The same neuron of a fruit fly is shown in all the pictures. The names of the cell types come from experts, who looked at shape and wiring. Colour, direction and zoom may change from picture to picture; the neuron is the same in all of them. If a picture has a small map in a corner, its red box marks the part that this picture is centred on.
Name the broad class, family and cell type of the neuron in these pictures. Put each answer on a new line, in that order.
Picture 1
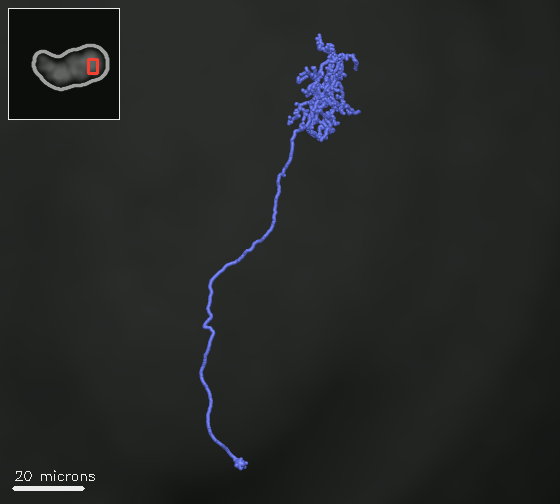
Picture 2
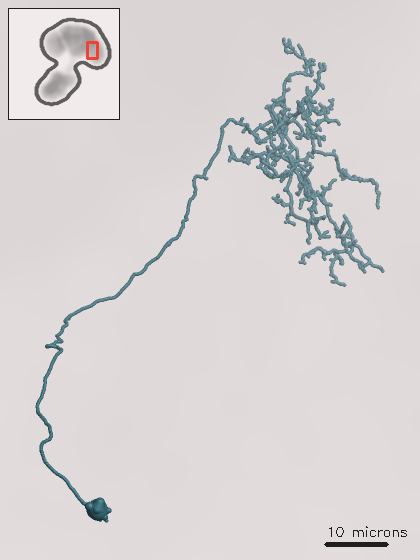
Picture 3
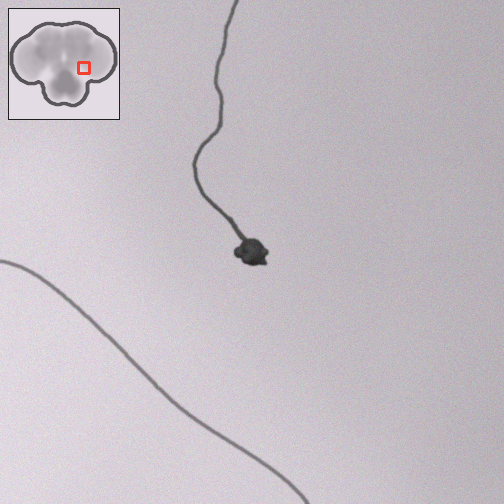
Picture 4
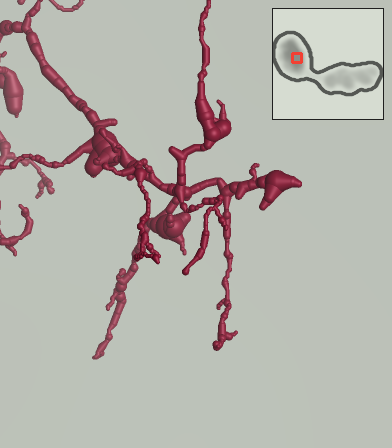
optic-lobe intrinsic neuron
Li
Li22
